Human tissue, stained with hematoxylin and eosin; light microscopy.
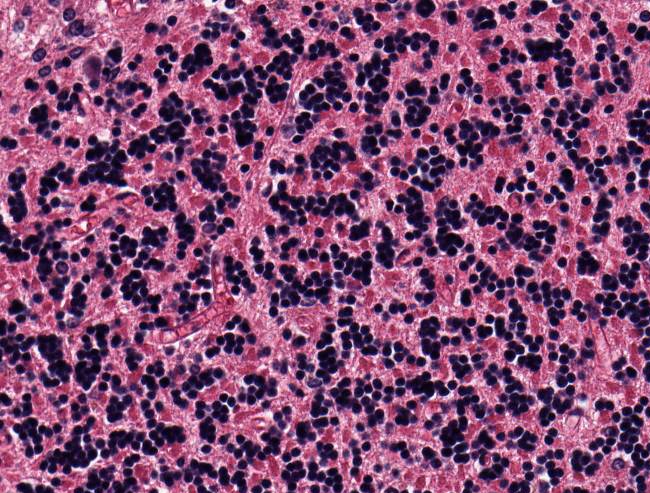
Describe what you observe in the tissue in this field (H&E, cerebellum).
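Small dark nuclei crowd the whole field in irregular clusters and cords; they are uniformly round and deeply basophilic, with very little cytoplasm. A thin-walled capillary with elongated endothelial nuclei crosses the left-centre obliquely. Top left, a few larger cells have paler, more open nuclei.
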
